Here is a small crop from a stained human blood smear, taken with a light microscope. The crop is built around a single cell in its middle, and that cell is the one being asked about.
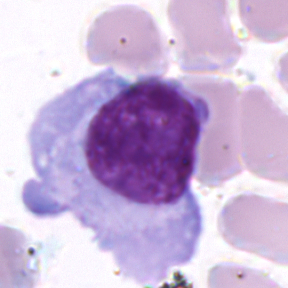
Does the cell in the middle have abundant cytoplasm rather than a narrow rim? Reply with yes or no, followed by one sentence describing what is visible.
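Yes. The cytoplasm is abundant.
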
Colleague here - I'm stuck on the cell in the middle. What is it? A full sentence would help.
The crop shows a plasma cell in its centre.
